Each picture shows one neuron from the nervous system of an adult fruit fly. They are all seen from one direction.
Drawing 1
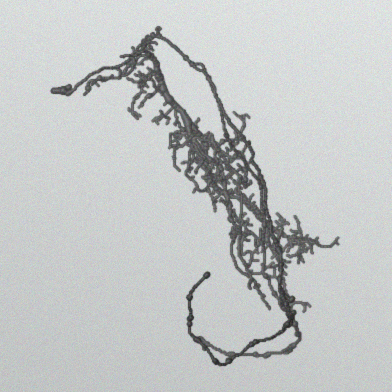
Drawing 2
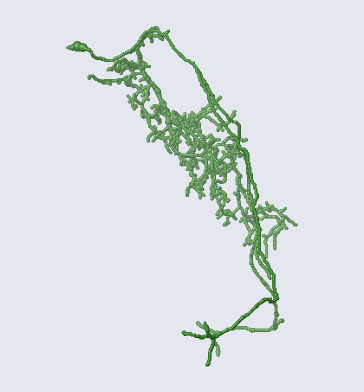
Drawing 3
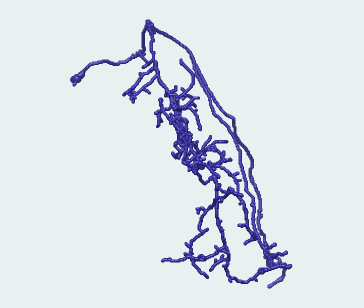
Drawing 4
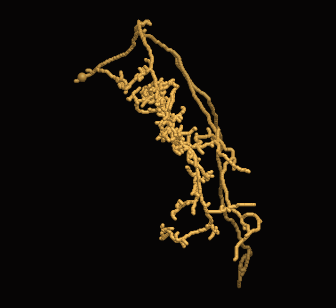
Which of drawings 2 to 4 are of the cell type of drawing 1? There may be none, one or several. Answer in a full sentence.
Drawing 2 is of the same cell type.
